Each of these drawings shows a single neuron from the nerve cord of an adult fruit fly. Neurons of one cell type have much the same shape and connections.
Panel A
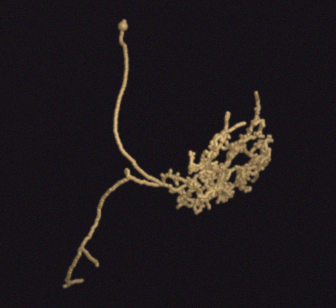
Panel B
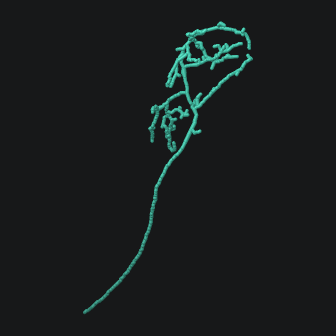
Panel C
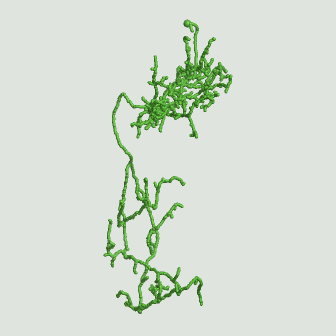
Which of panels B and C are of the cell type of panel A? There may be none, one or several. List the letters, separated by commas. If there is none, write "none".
none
